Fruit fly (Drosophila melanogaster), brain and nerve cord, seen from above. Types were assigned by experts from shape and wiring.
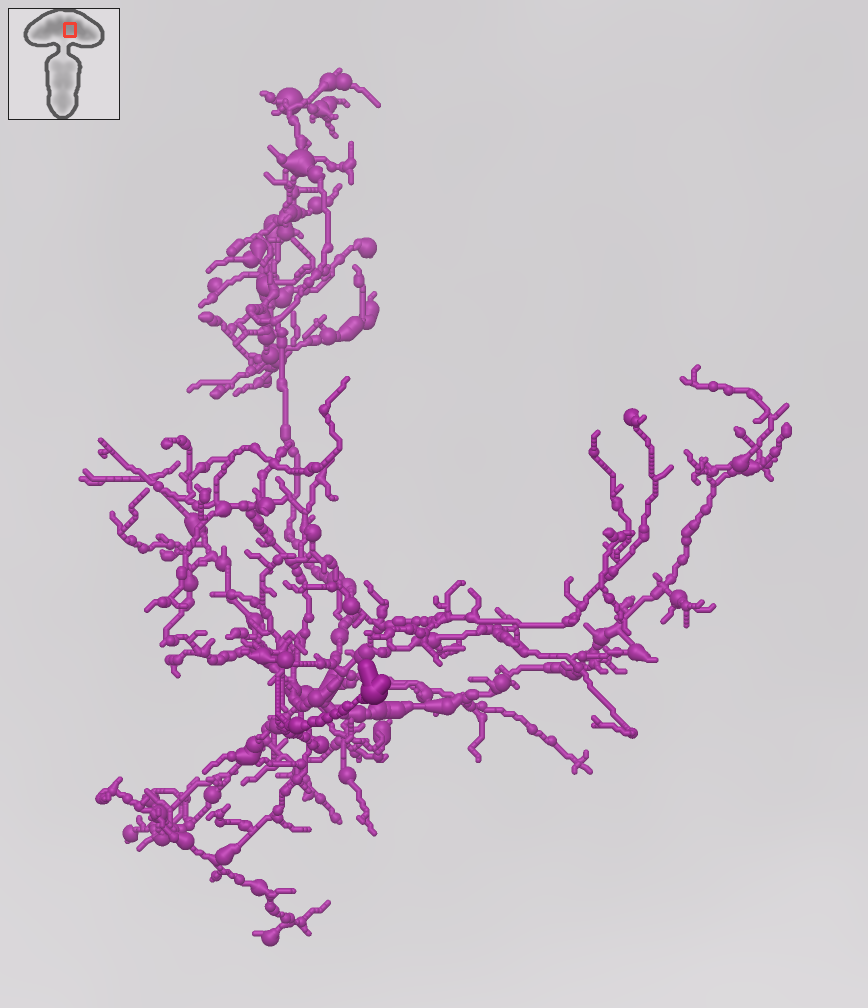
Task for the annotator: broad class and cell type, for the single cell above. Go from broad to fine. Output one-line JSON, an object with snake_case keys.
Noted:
{"broad_class": "central-brain intrinsic neuron", "cell_type": "IB031"}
